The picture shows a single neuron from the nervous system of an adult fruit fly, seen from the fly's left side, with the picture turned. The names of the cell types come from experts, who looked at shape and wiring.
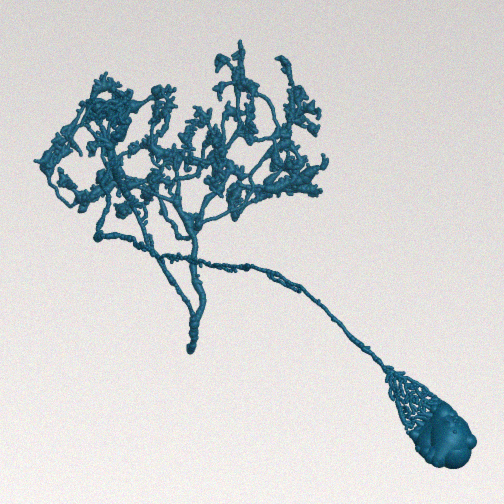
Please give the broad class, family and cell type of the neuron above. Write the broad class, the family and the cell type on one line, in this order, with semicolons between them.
central-brain intrinsic neuron; hemilineage EBa1; ER3p_a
